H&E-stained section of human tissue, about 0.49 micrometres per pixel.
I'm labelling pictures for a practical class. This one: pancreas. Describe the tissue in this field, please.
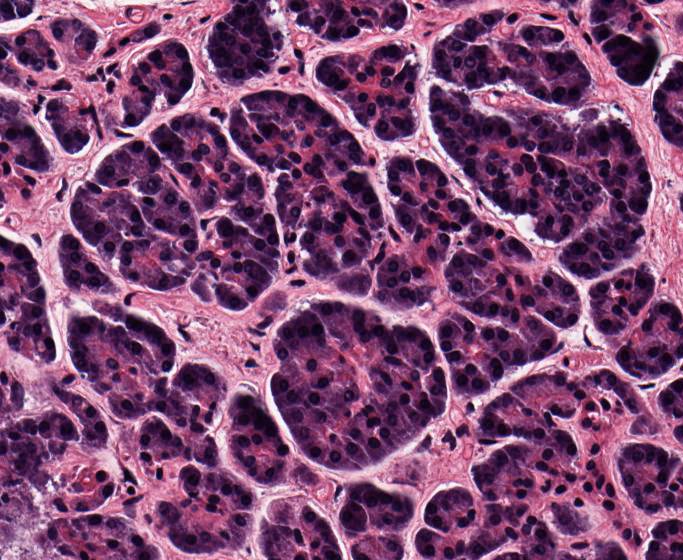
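First, the arrangement: throughout the field the cells sit in rounded to irregular nests, divided by bands of pink fibrous stroma. Next, the nuclei of the nest cells, which are round, dark and fairly uniform in size. Then their cytoplasm, granular and purple with patches of pinker cytoplasm. Last, the stroma itself: pale pink wavy collagen holding scattered small spindle nuclei.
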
